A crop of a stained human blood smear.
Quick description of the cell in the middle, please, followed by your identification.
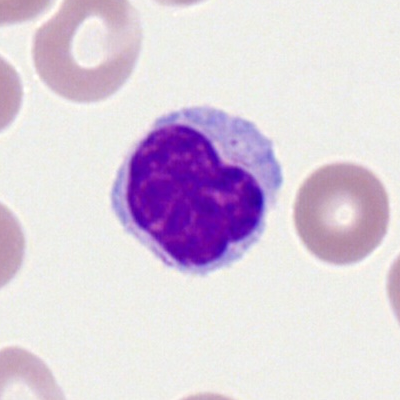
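The cell has a roughly round outline with a slightly ragged edge. Its nucleus fills most of the cell and has a notch on the right side, giving it a kidney-like outline. The cytoplasm is pale blue. This cell is a lymphocyte.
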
